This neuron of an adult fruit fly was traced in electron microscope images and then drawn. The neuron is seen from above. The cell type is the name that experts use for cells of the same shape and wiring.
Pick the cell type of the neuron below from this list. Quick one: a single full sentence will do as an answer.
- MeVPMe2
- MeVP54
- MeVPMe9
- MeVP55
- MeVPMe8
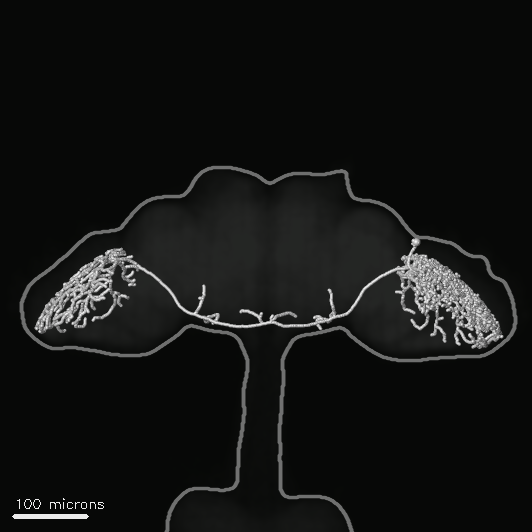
This neuron represents the cell type MeVPMe2.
